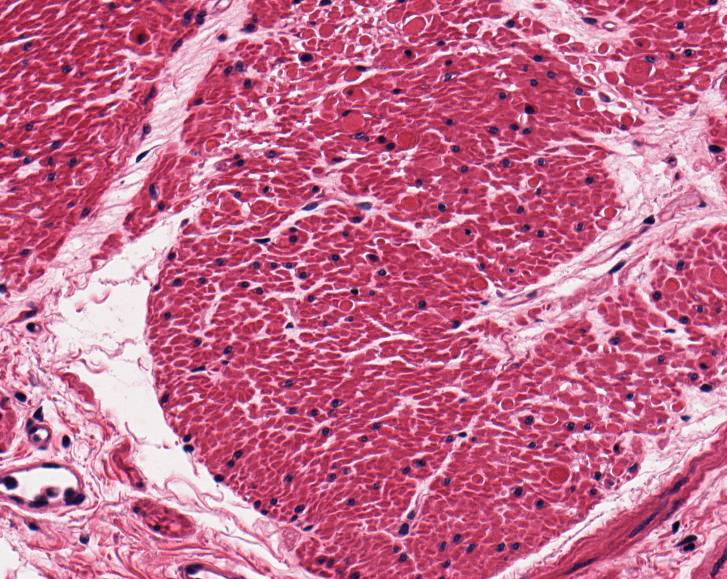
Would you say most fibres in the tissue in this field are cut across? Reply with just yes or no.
Yes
